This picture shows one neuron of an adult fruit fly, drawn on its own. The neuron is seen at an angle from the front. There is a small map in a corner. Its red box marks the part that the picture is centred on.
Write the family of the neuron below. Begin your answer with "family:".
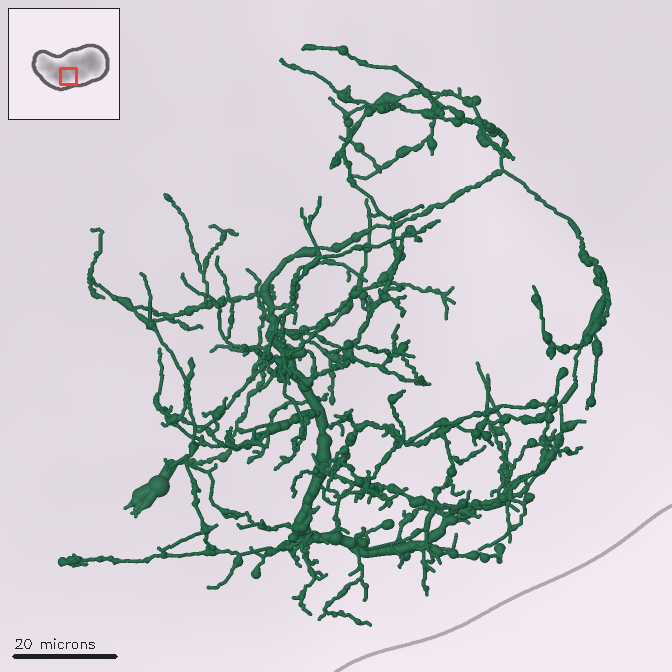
family: hemilineage 04B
